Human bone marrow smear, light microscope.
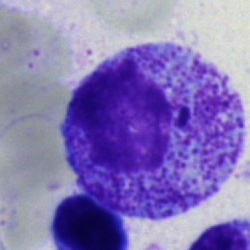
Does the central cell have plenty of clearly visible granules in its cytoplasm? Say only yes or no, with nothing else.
Yes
